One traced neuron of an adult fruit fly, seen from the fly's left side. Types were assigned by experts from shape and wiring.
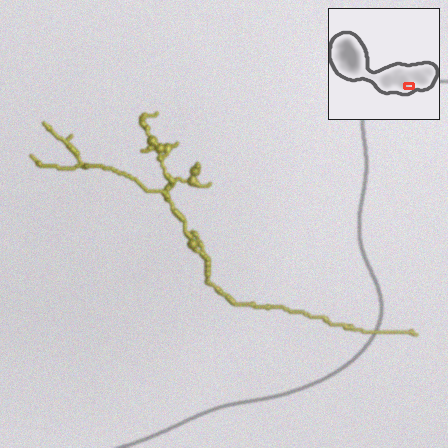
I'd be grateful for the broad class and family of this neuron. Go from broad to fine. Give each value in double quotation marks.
"sensory neuron entering the nerve cord", "class mechanosensory tactile"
